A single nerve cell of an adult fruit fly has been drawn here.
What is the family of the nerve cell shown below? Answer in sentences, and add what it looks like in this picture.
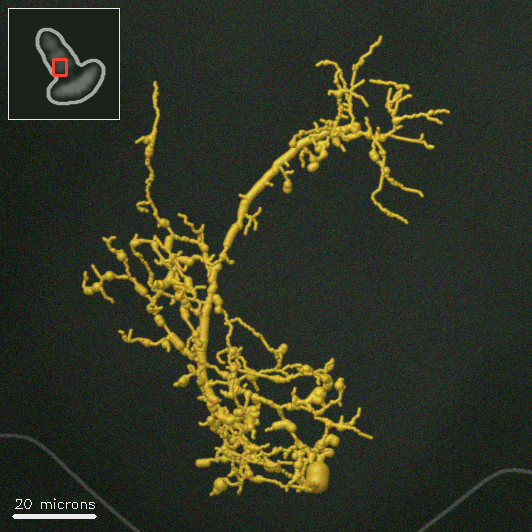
Its family is hemilineage 13A. Its broad class is nerve-cord intrinsic neuron. By the scale bar it is about 110 microns tall in this view. In this view it is taller than it is wide.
